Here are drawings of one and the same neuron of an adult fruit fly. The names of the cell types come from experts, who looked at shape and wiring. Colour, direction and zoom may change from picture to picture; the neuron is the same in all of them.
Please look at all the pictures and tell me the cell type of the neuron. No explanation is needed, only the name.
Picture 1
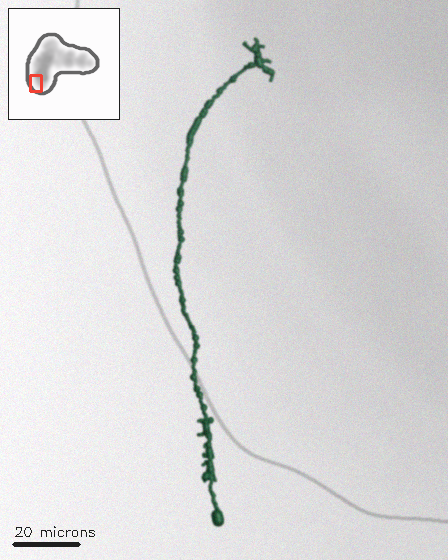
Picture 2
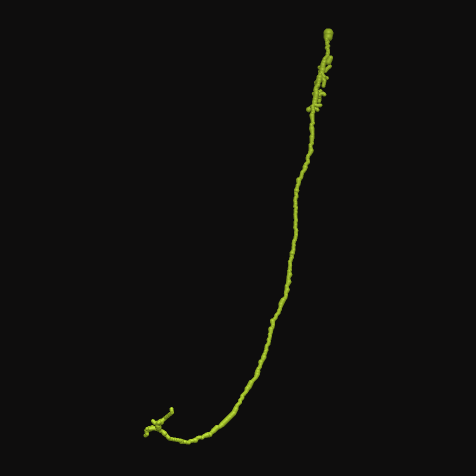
L3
